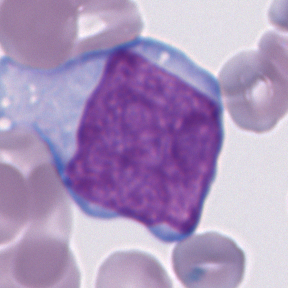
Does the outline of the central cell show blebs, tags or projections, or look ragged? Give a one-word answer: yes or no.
Yes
